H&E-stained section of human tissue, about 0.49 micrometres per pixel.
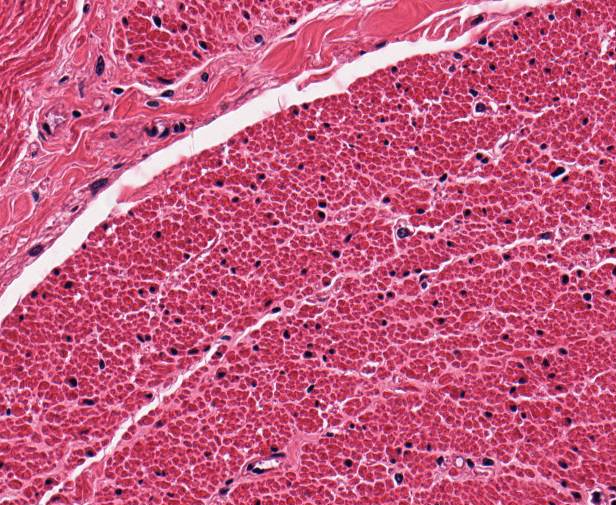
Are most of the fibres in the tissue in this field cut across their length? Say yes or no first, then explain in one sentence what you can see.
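Yes. Most of the field, from the centre to the lower right, is a dense sheet of small closely packed eosinophilic profiles cut in cross section.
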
